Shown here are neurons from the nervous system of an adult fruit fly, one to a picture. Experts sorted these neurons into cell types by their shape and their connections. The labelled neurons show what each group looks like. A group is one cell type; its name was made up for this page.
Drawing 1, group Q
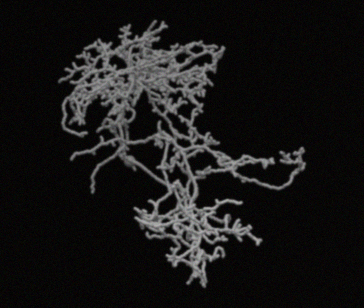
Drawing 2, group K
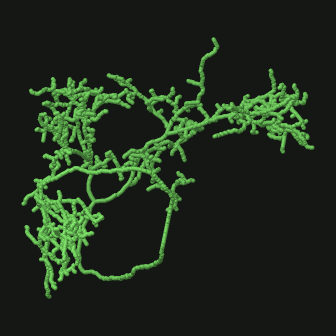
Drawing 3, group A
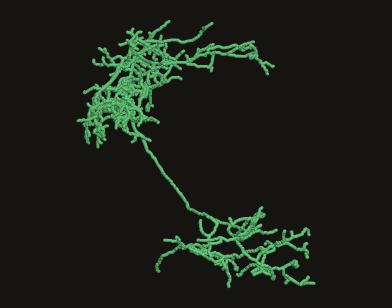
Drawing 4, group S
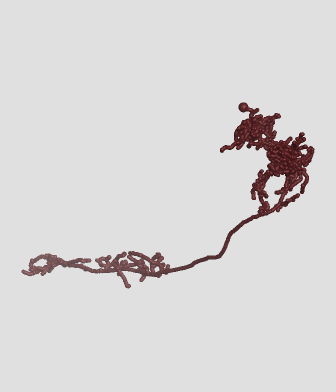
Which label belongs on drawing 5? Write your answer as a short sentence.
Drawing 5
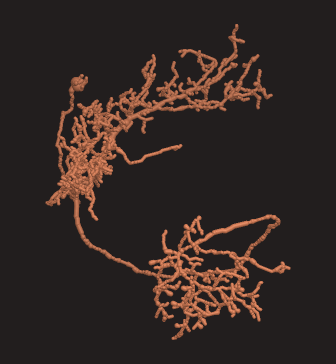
It belongs to group K.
